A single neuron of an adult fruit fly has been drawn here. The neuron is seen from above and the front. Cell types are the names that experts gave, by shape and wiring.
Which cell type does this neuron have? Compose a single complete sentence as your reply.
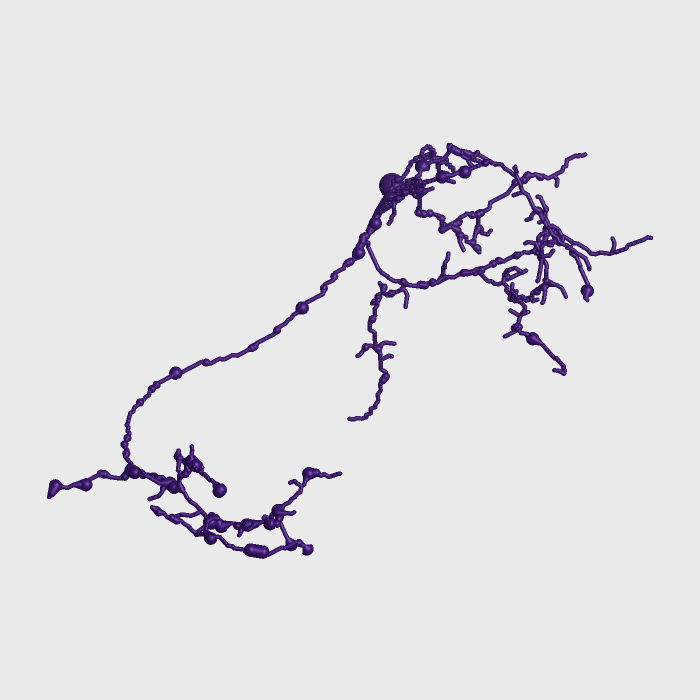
Typed by cell type, the neuron is CB4095.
